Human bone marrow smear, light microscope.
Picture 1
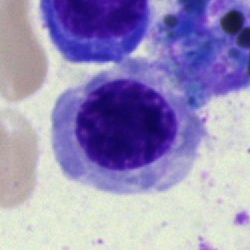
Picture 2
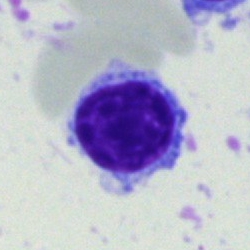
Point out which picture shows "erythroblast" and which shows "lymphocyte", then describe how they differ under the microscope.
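Picture 1 is the erythroblast; picture 2 is the lymphocyte. First, nucleus and rim: the erythroblast's nucleus lies near the centre with a moderate rim of cytoplasm on all sides, while the lymphocyte's nucleus fills most of the cell and leaves only a thin rim.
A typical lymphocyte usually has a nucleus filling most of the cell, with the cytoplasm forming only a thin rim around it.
Second, staining: the erythroblast's cytoplasm is pale lavender-blue, and the lymphocyte's chromatin is dense and dark purple with a few paler patches. Third, granules: none are visible in the erythroblast, and no distinct ones are seen in the lymphocyte.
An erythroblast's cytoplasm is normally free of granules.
Fourth, outline: the erythroblast is roughly round with a slightly uneven edge, whereas the lymphocyte is irregular, with small bumps around its margin and a small pale bleb projecting from its lower edge. Fifth, neighbours: a nucleated cell with darker blue cytoplasm touches the erythroblast at the top, and a pale red cell lies against the lymphocyte's upper left.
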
